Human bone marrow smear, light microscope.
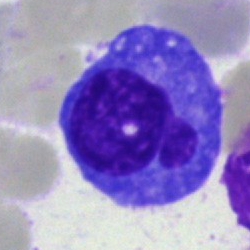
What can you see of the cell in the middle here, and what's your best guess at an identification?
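The nucleus sits off-centre, displaced toward the left of the cell. Cytoplasm is abundant and contains no granules. Small clear vacuoles lie within it near the top of the cell. The cell is a plasma cell.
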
